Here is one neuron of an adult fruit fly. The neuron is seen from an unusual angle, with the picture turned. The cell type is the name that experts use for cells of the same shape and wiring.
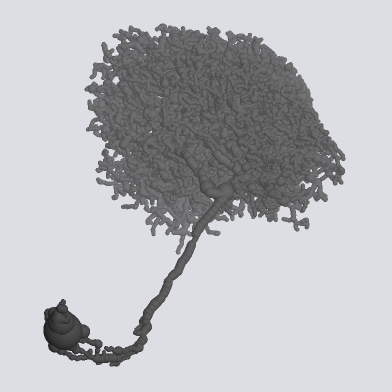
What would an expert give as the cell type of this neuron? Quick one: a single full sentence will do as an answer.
This neuron is a member of the AVLP082 cell type.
